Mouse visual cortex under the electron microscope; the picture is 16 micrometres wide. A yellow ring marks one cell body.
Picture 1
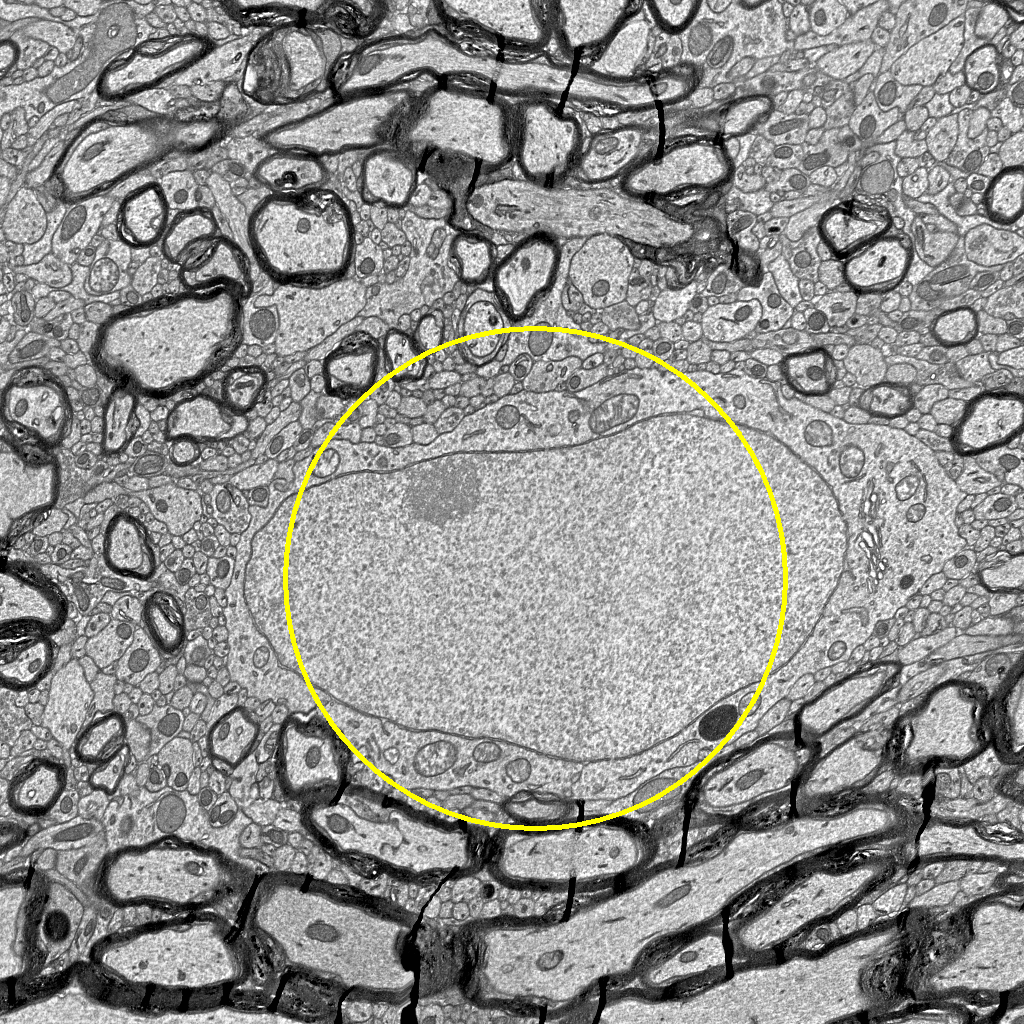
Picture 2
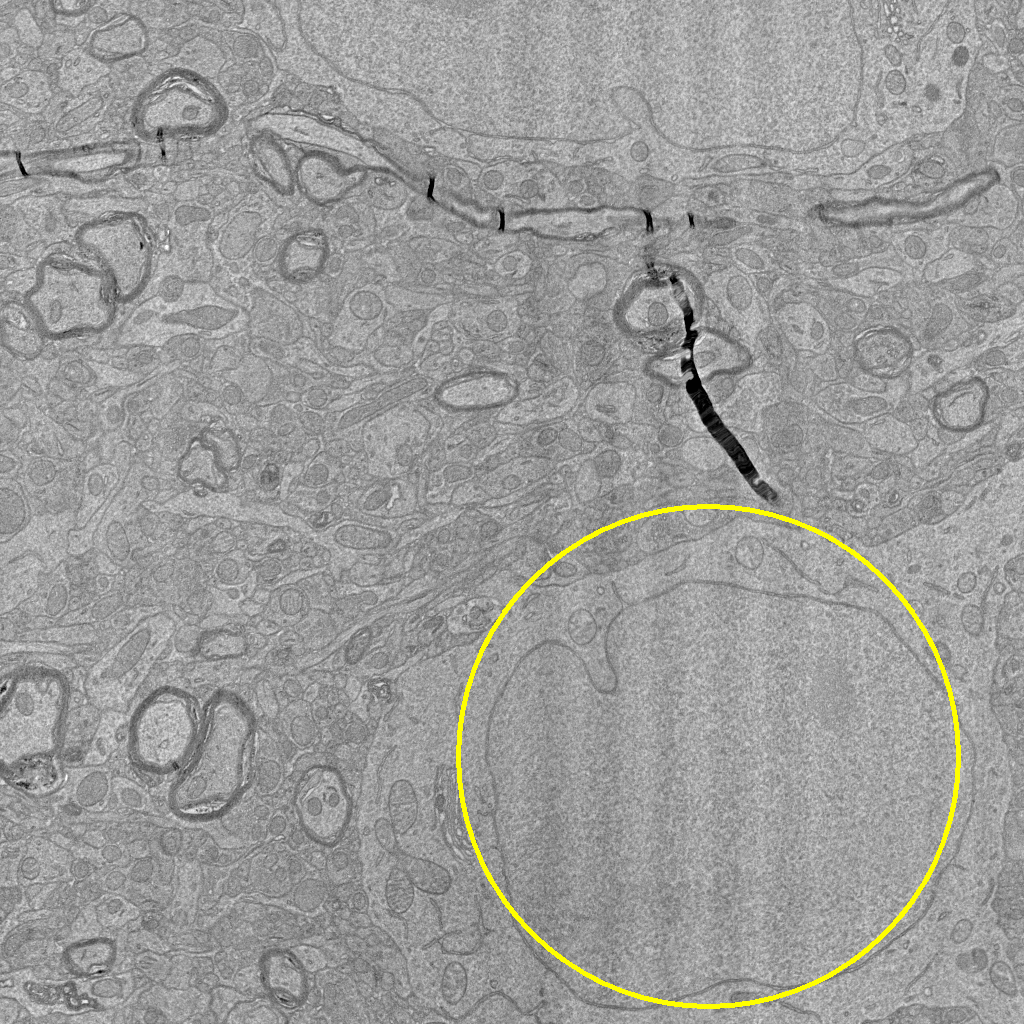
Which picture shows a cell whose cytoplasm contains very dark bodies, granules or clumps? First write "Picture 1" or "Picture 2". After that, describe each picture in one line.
Picture 1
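Picture 1: One very dark oval body lies in the cytoplasm at the lower right of the nucleus.
Picture 2: No dark dense bodies are seen in the cytoplasm.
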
